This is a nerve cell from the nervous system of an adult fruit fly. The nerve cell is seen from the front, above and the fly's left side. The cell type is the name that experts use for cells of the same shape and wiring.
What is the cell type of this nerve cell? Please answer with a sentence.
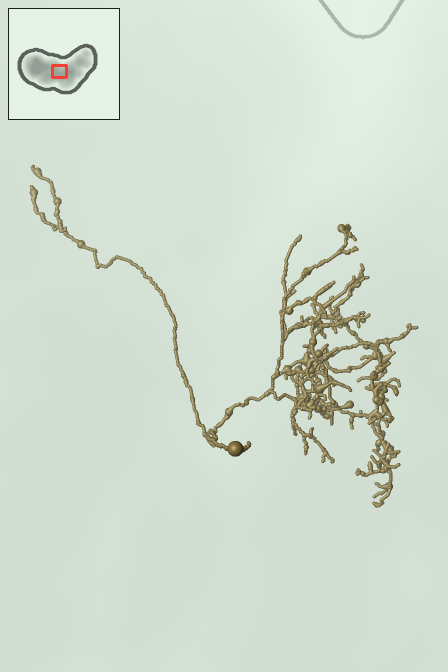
The cell type is LC20a.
